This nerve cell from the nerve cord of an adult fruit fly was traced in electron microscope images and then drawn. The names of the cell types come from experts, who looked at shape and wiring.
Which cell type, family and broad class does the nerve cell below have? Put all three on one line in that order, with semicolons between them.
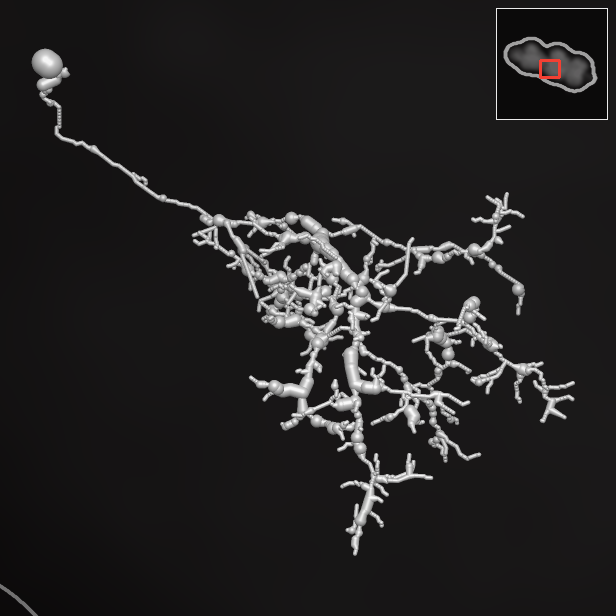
IN20A.22A058; hemilineage 20A.22A; nerve-cord intrinsic neuron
